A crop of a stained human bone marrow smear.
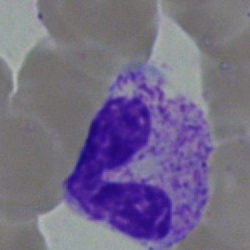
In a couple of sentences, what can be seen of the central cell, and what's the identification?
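Curved like a C that opens to the right, the nucleus has dense, dark purple chromatin and no visible nucleoli. The granules neither cover nor hide it. It is a band neutrophil.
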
